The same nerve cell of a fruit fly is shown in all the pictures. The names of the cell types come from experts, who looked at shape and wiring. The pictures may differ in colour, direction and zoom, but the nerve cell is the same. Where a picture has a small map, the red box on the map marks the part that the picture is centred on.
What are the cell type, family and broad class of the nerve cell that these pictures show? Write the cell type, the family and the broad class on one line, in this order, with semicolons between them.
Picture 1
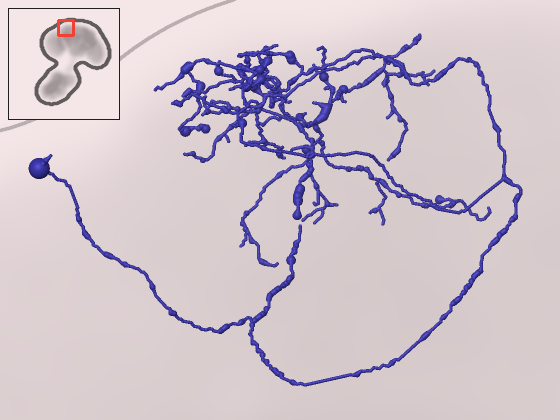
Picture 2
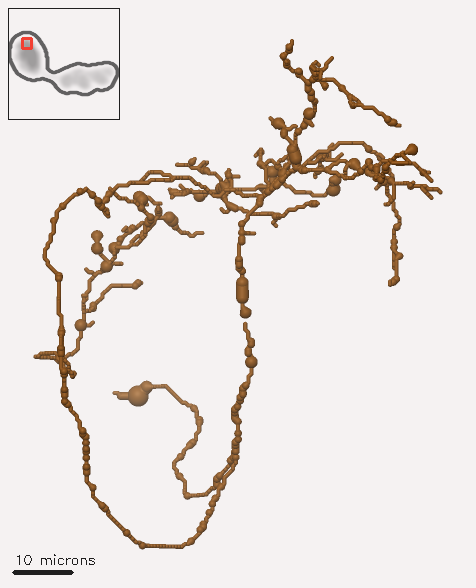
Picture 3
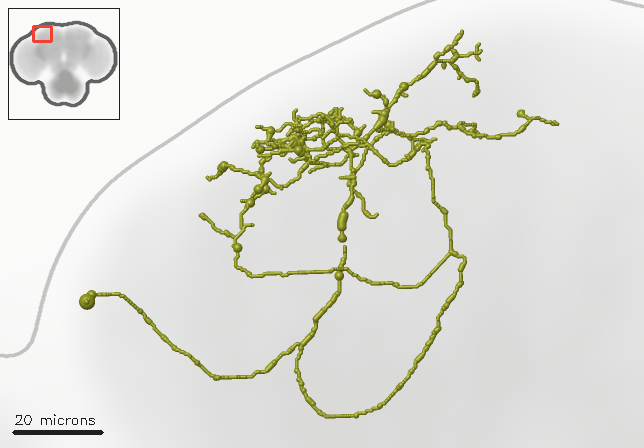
SLP040; hemilineage SLPal2; central-brain intrinsic neuron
